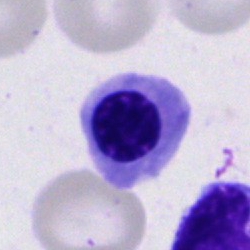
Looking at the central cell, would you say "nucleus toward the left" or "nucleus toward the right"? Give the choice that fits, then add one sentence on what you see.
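Nucleus toward the left. The cytoplasm forms its widest band on the right side of the nucleus.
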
